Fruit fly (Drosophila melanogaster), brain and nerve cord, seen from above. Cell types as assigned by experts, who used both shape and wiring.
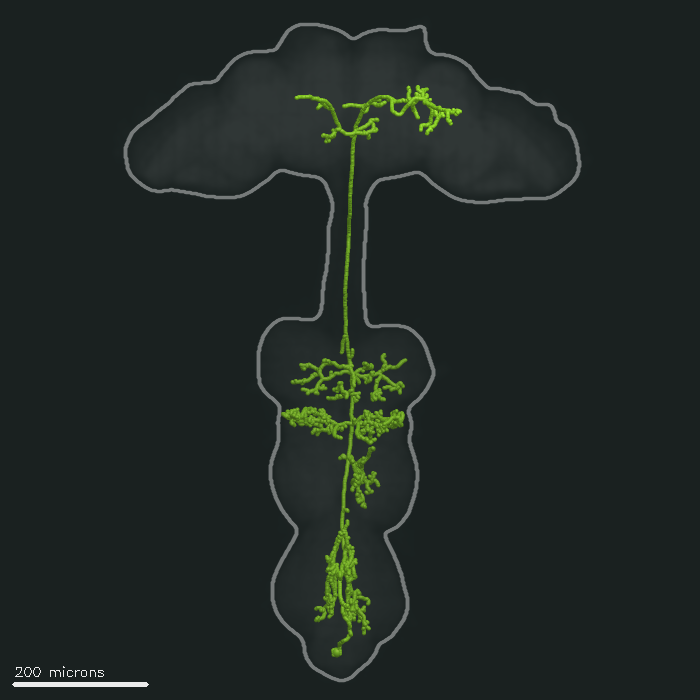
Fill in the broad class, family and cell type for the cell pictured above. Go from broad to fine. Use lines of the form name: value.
broad class: ascending neuron
family: hemilineage 05B
cell type: AN05B099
